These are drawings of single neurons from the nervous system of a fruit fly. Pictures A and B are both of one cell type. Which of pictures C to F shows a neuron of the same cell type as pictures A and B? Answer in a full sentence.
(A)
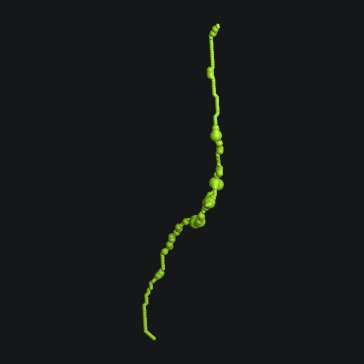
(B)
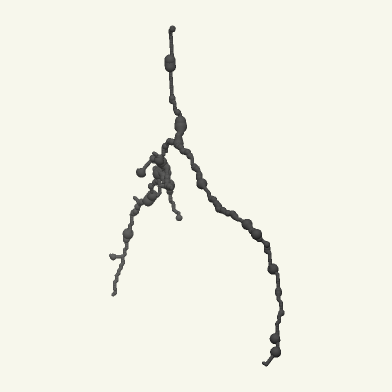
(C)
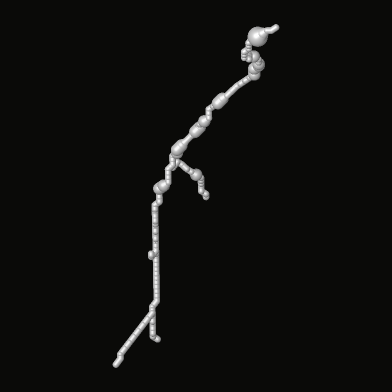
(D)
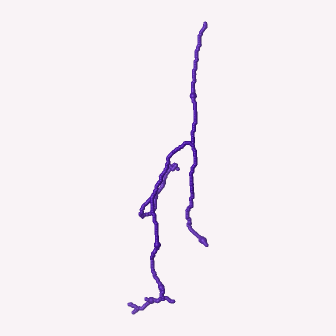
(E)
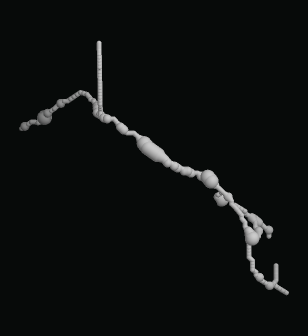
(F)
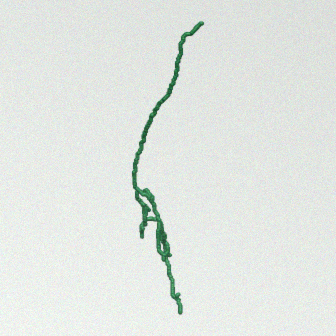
Picture E shows a neuron of the same cell type.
